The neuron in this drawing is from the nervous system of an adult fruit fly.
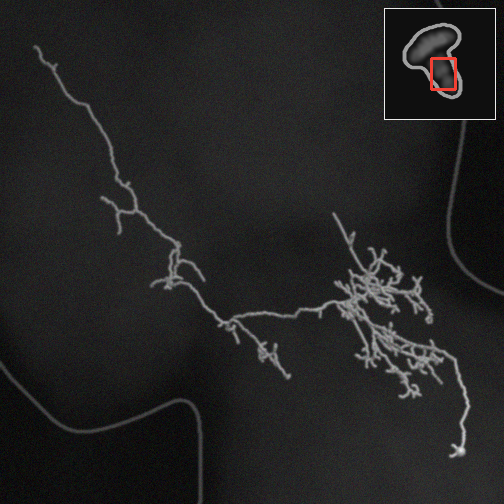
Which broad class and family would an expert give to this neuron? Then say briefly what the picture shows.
This is a nerve-cord intrinsic neuron. The family is hemilineage 07B. Its cell body lies at the lower right of the picture. Dozens of branch ends can be seen.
